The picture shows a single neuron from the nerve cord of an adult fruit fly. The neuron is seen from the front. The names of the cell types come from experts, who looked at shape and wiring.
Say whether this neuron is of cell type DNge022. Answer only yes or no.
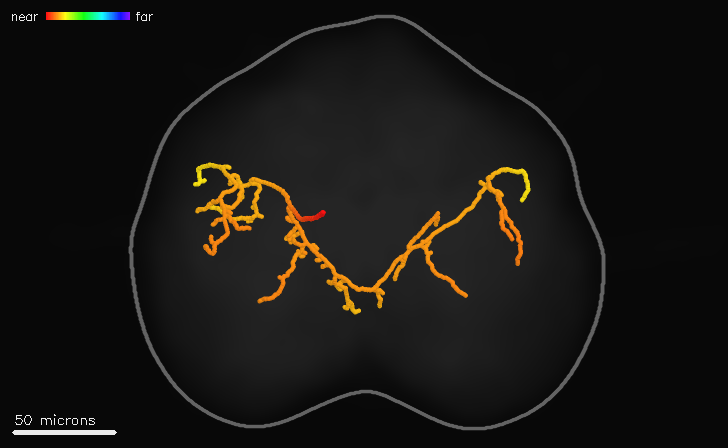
yes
